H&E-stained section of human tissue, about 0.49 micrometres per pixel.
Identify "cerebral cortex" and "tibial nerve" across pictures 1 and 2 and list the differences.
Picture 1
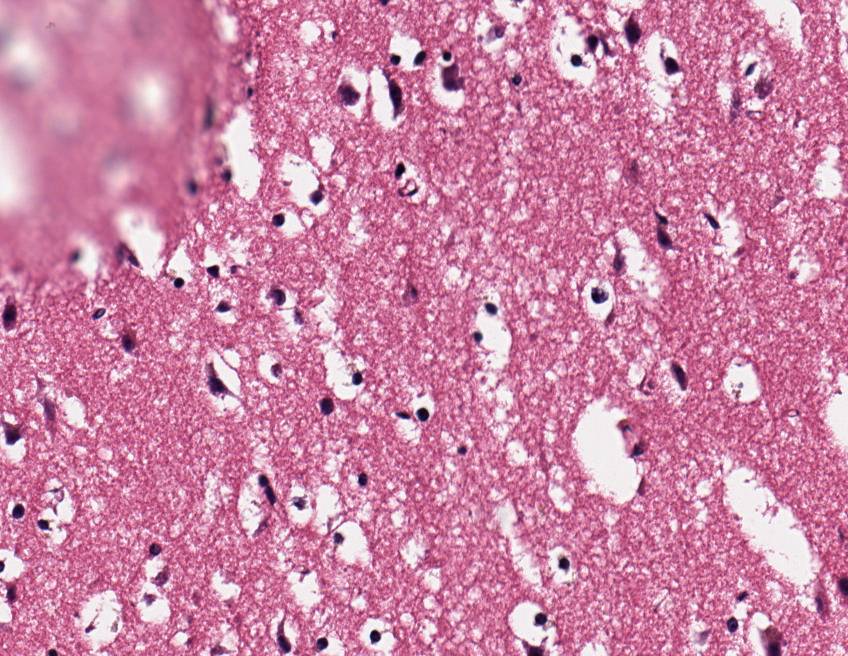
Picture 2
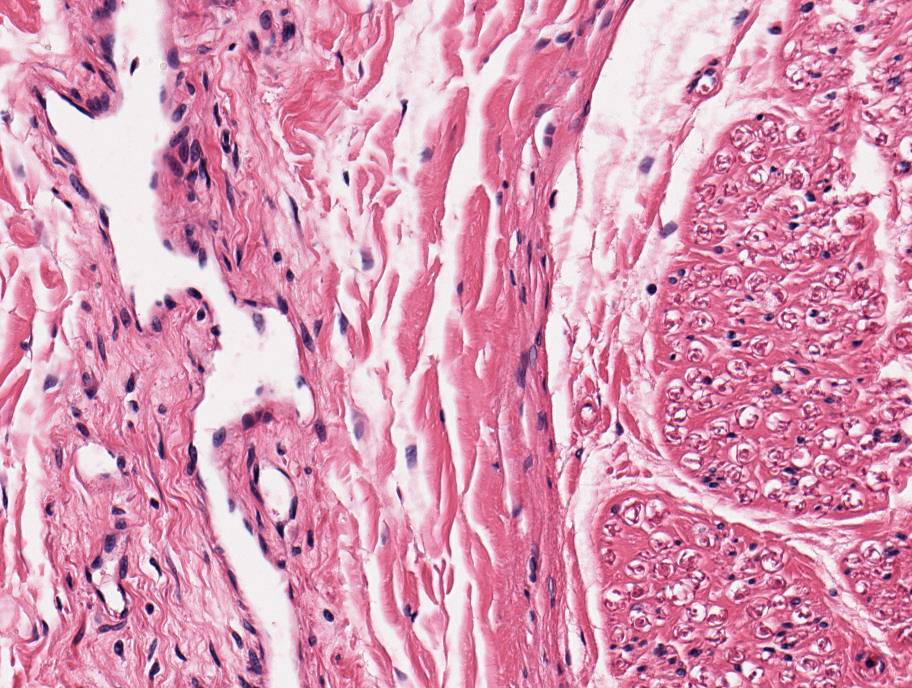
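As I read them, picture 1 is cerebral cortex and picture 2 is tibial nerve. Picture 1 is filled by a pink, finely granular and fibrillary neuropil, and the pink matrix takes up far more room than the nuclei, which are scattered singly. Most of those are small, round and dark, and many sit in a clear halo rather than showing pink cytoplasm.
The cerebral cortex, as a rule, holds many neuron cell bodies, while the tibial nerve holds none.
Turning to picture 2, I see two rounded fascicles cut in cross section on the right, with small dark nuclei scattered between the round fibre profiles. Through the centre, long pink fibres run roughly top to bottom, carrying only sparse slender dark nuclei.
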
